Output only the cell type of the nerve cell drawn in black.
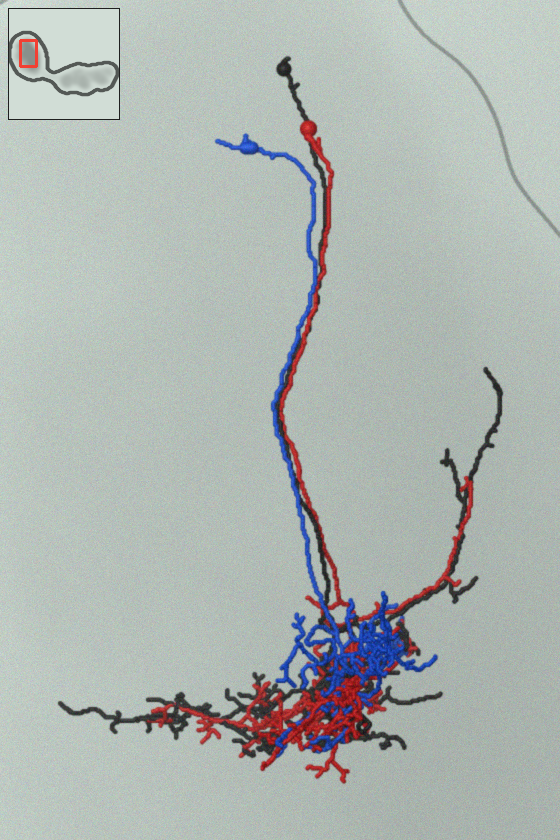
WED099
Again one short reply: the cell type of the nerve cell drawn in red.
CB3870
